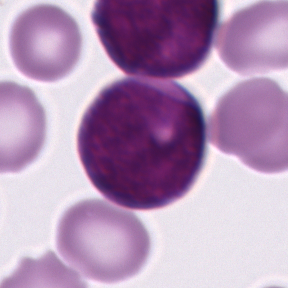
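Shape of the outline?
Round, and smooth all the way.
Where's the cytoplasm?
Just a thin pale lilac crescent at the top.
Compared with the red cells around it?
Clearly larger.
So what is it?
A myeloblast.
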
